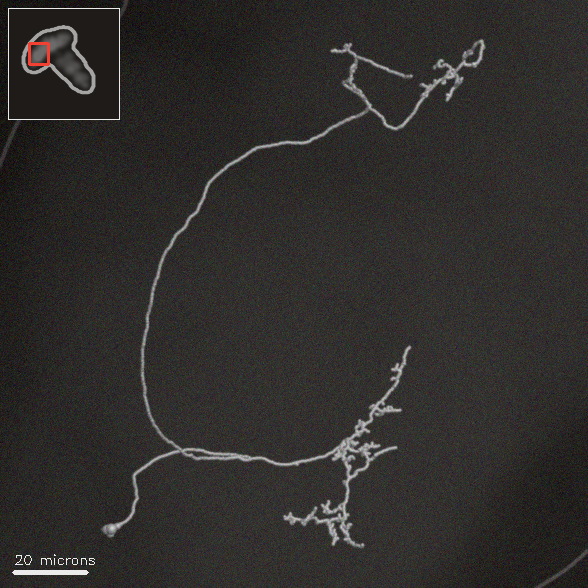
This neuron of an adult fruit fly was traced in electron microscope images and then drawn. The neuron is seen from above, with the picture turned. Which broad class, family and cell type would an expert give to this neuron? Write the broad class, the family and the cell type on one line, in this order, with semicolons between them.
central-brain intrinsic neuron; hemilineage SLPa&l1_lateral; PLP042_b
